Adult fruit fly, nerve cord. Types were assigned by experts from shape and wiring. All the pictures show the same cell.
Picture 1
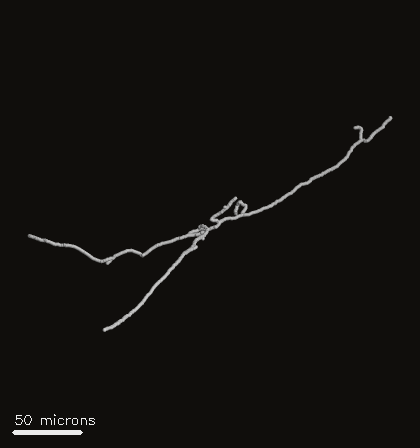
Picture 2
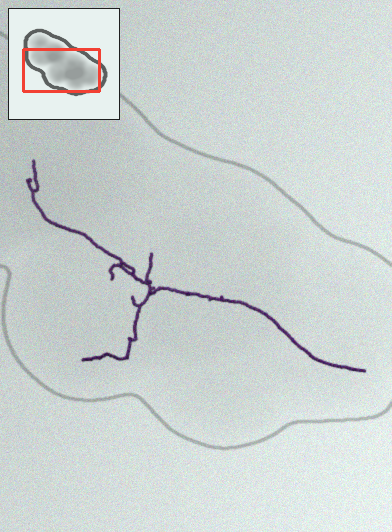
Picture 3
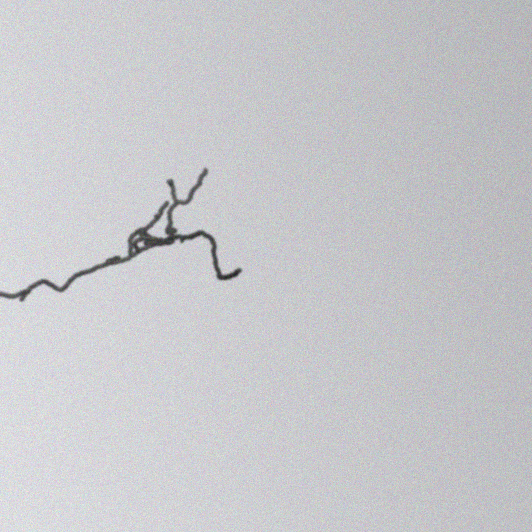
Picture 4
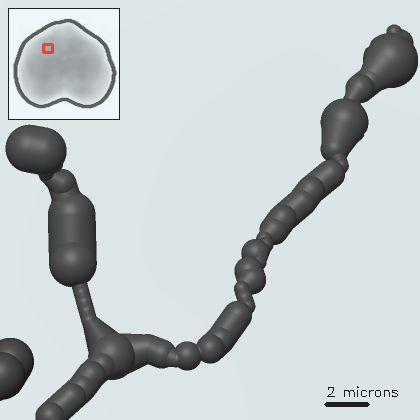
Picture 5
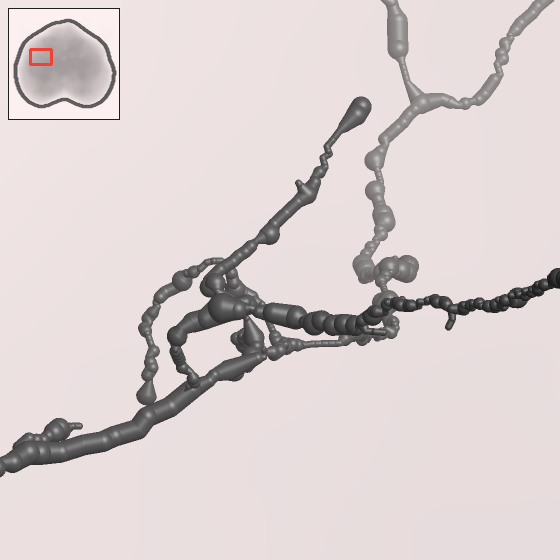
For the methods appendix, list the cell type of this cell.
SApp14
